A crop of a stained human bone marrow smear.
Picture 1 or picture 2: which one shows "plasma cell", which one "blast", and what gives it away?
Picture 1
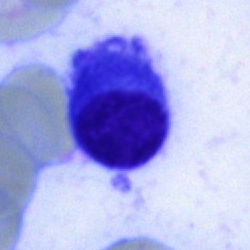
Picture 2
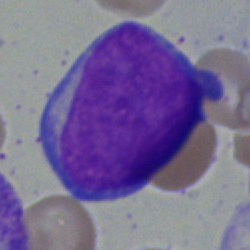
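The plasma cell is in picture 1, the blast in picture 2. The chromatin is a good place to start: it's dark and densely clumped in the plasma cell, but finely granular and purple with scattered paler spots in the blast.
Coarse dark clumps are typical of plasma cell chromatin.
Then check how much room the nucleus takes: in the blast it's large and unindented and fills most of the cell, with just a scant rim of cytoplasm that's widest on the left.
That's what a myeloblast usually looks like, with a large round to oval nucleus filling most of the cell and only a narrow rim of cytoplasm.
The shapes differ as well: the plasma cell is oval and taller than it is wide, while the blast is rounded but a bit angular, like a tilted rounded square. Both have deep blue cytoplasm, so colour alone won't separate them.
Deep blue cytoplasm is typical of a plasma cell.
The plasma cell shows no distinct granules, and its upper edge carries several irregular rounded knobs, whereas the blast has one small blue bleb at its upper right edge. The small purple fragment just below the plasma cell is separate from it.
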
